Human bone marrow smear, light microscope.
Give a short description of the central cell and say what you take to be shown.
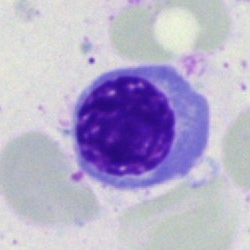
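What strikes me first is the chromatin, coarsely clumped into dark blocks with paler gaps between them. I can't make out a distinct nucleolus. The cytoplasm shows no visible granules, though there's a paler zone in it beside the right edge of the nucleus. I'd call this an erythroblast.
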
